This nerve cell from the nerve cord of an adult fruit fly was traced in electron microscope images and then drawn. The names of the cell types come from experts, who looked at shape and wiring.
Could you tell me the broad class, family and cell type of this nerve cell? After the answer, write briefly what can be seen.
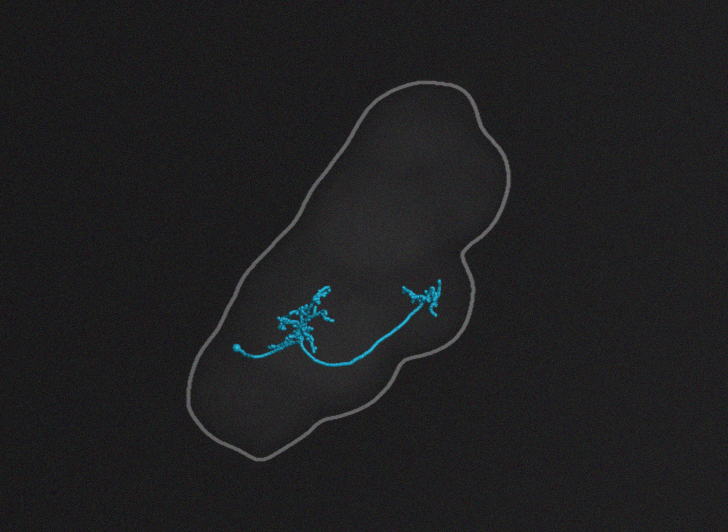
Its broad class is nerve-cord intrinsic neuron. Its family is hemilineage 01A. The cell type is IN01A073. As drawn here it is wider than it is tall.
